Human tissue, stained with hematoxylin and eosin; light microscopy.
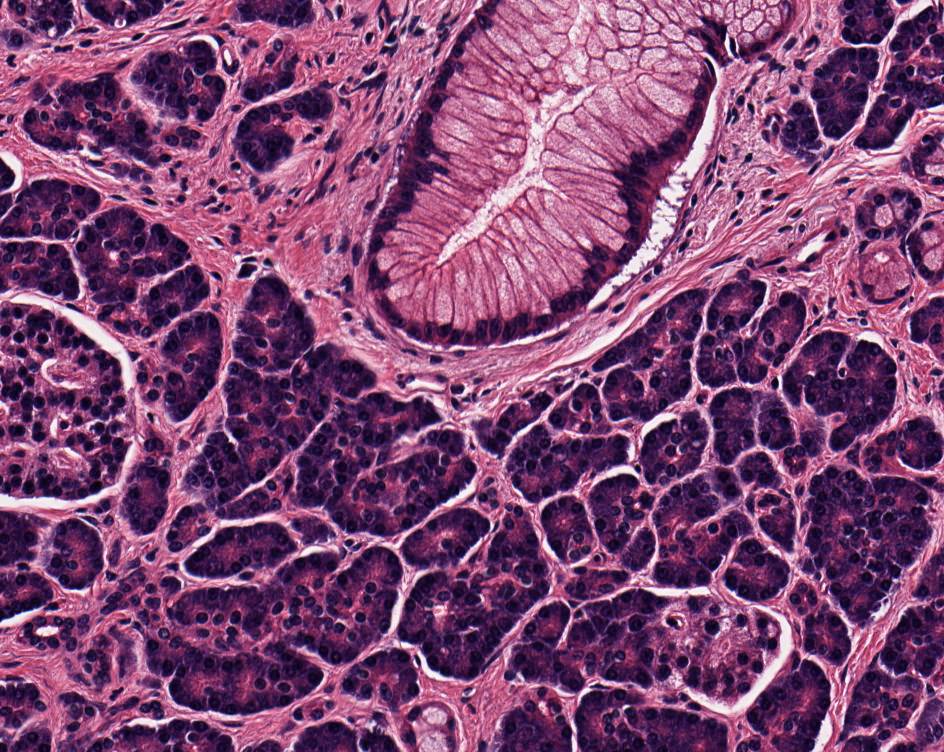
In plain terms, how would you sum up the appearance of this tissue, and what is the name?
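A single large duct lies at top centre; tightly packed acini fill the rest around and below it. Its lumen is a narrow, branching white slit. Its lining cells have crowded, dark basal nuclei forming a dark outer band. This is pancreas.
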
